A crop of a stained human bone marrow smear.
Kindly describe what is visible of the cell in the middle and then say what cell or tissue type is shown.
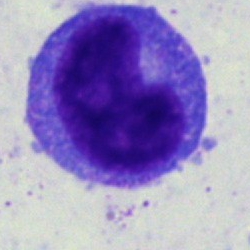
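That nucleus is deeply indented on its upper right, which makes it kidney-like. The chromatin is dark purple and dense, with patchy darker areas, and no nucleoli show. Around it sits a moderate rim of blue-lavender cytoplasm. It's a monocyte.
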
